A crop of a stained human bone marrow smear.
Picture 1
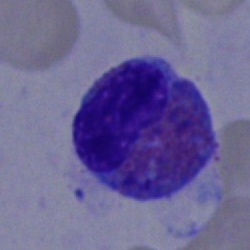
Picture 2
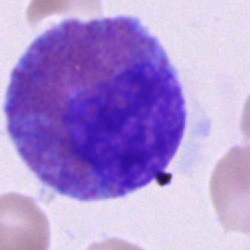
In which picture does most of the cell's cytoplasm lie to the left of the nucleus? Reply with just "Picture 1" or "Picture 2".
Picture 2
